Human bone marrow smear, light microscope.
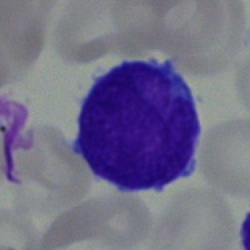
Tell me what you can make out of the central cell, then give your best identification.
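Round in outline, this cell has such scant cytoplasm that the nucleus seems to fill almost all of it. Throughout, the nucleus stains a dense, dark blue-purple. Small irregular blebs project from the cell edge. The cell is a blast.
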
